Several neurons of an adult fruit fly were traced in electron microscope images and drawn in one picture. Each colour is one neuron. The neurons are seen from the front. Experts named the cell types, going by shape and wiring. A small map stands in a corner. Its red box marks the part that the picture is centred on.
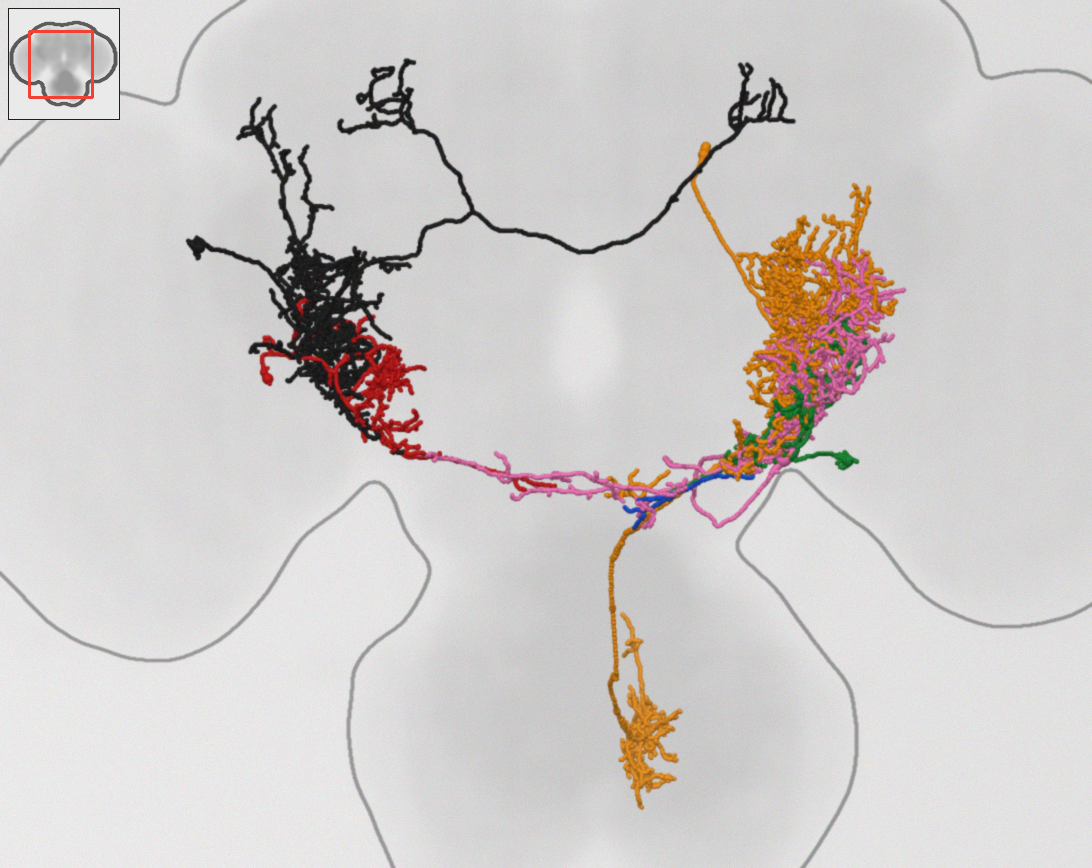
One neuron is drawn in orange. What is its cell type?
DNp55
